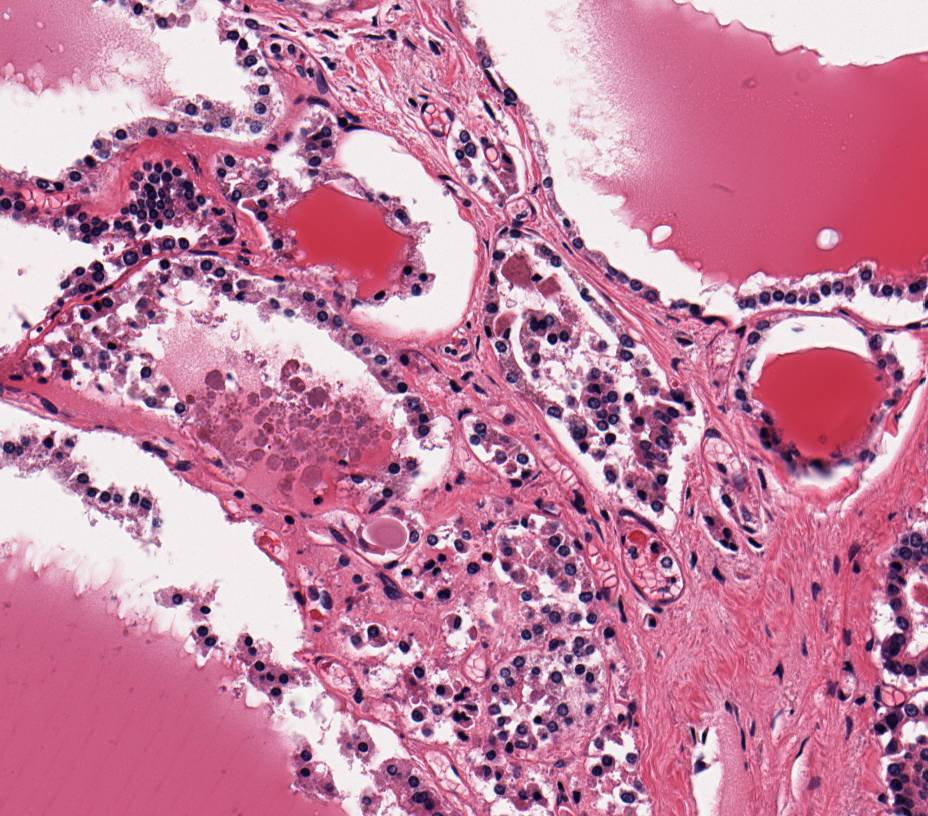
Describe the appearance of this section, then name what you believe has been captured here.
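Lining: the spaces have a single layer of cuboidal cells. Nuclei: in both lining and nested cells they are small, round, dark and fairly uniform in size. Lower centre: cells with pale to clear cytoplasm form small nests, separated by delicate thin-walled vessels. Lower right: a band of dense pink collagen carries scattered spindle-shaped nuclei. Name: this section is thyroid.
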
